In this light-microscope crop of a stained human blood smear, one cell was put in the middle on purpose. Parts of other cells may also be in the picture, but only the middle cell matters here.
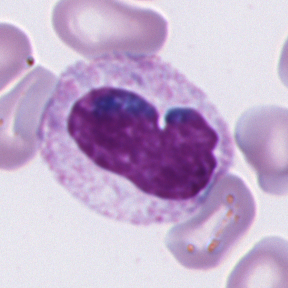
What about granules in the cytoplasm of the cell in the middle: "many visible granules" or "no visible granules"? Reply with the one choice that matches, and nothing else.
Many visible granules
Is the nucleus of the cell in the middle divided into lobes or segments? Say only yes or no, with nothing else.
No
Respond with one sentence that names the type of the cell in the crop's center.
The central element of this crop is a cell, namely a band neutrophil.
